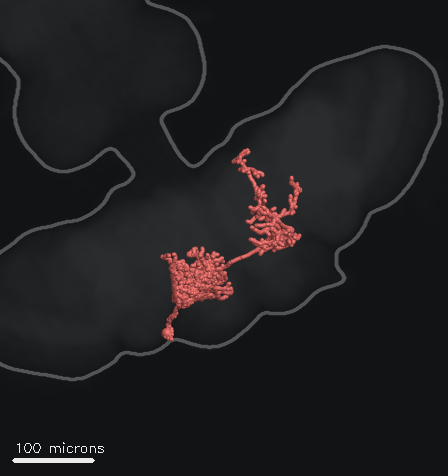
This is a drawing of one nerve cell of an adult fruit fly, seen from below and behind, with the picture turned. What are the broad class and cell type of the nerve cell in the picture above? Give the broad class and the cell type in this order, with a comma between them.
central-brain intrinsic neuron, LAL120_b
